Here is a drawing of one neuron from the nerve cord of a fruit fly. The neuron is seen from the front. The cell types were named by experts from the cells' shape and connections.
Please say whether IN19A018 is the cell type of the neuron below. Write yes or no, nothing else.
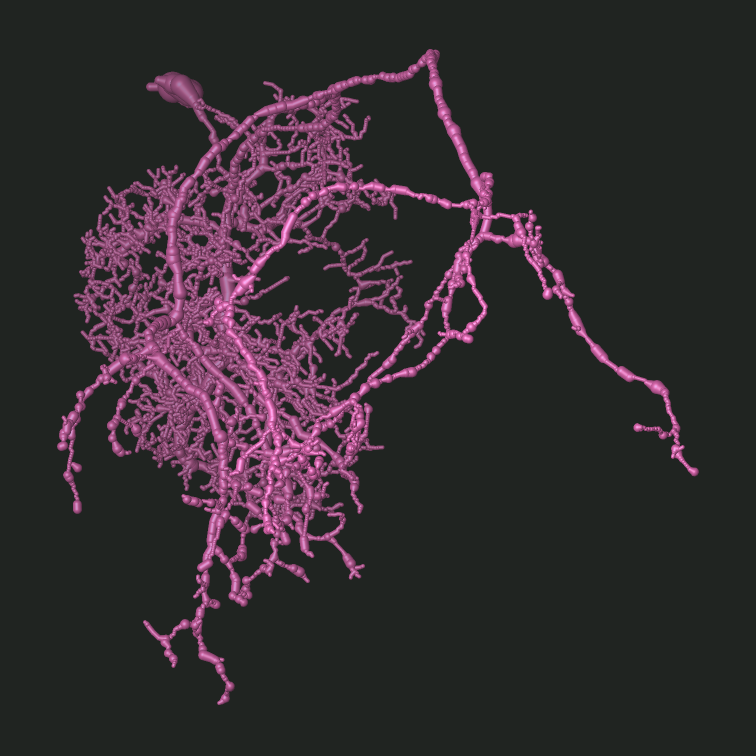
yes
